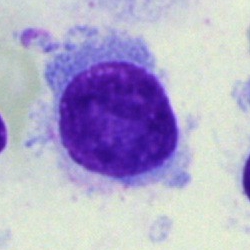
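Hairy cell, the central cell: the nucleus takes up most of it, leaving a moderate rim of cytoplasm that seems wider on the upper left than the lower right. Its outer edge looks ragged, with fine irregular projections; I see no clear vacuoles.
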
